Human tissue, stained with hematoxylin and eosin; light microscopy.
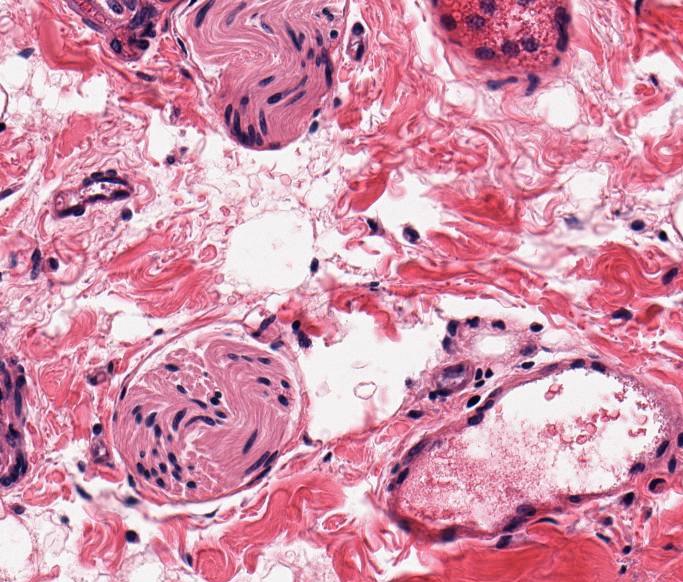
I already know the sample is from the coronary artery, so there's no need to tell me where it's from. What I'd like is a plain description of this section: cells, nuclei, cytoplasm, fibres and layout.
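In the nerve bundles I see many elongated, wavy nuclei among finely wavy pale pink fibres. The lower bundle is enclosed by a thin rim of flattened cells. At the lower right there is a thin-walled oval vessel, its lumen filled with pale pink granular material. Then, scattered sparsely through the stroma, small dark spindle-shaped nuclei.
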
